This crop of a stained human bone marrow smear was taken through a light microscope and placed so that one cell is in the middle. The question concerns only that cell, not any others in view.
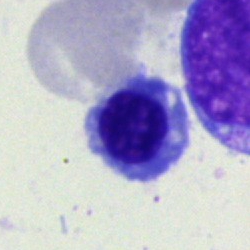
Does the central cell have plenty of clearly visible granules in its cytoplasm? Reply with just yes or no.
No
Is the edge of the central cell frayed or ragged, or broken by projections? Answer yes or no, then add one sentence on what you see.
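Yes. The cell outline is slightly irregular, with small bumps along the edge.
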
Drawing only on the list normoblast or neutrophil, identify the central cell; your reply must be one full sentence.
The middle cell in this particular crop is a normoblast.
